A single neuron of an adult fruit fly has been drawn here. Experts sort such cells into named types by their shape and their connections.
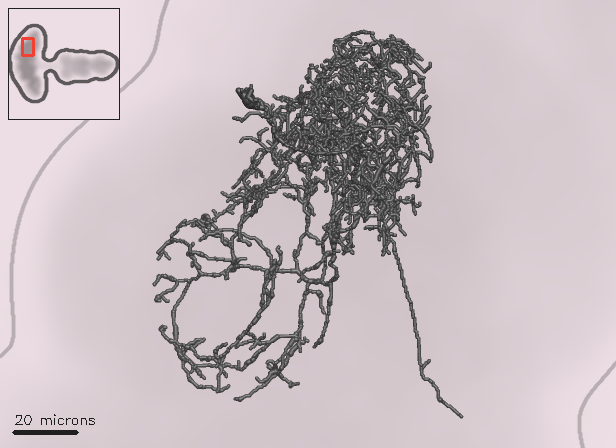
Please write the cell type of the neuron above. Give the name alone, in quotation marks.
"LHAV3k1"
